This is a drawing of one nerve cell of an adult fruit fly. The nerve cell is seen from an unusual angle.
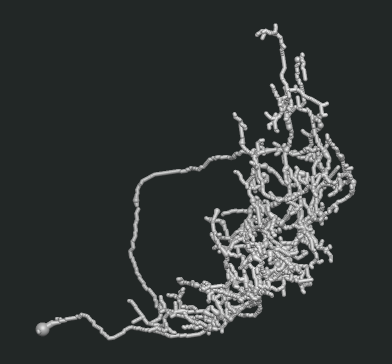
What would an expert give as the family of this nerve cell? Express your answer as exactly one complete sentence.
The nerve cell is listed under family hemilineage VLPa1_lateral.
